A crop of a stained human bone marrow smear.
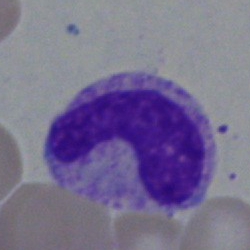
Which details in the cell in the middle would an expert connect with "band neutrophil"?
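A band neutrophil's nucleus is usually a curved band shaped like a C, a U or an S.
In this cell the nucleus is bent into a horseshoe with its open side facing downward, which fits that form. Cytoplasm fills the notch enclosed by the curve of the nucleus. The cytoplasm is pale lilac-grey, with fine purple granules scattered through it.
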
